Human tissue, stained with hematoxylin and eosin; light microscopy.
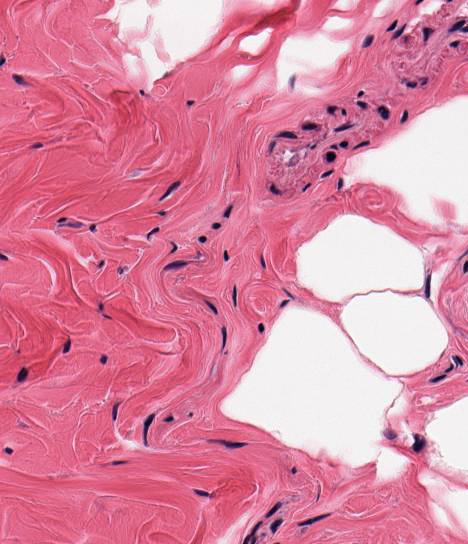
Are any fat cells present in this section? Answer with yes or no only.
Yes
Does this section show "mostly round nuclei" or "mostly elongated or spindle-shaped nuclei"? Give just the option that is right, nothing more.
Mostly elongated or spindle-shaped nuclei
